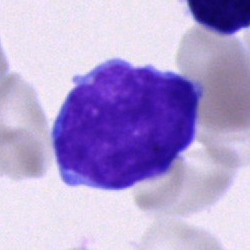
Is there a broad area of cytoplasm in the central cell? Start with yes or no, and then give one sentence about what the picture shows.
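No. The nucleus fills almost the whole cell.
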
